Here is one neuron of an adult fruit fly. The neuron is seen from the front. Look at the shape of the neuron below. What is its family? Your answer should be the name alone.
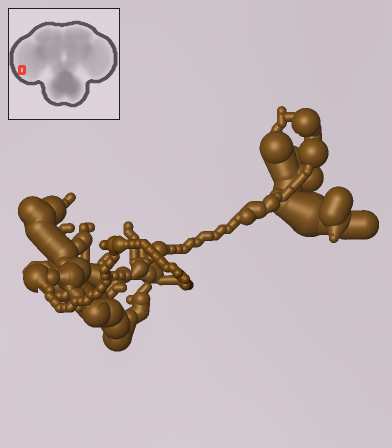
L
